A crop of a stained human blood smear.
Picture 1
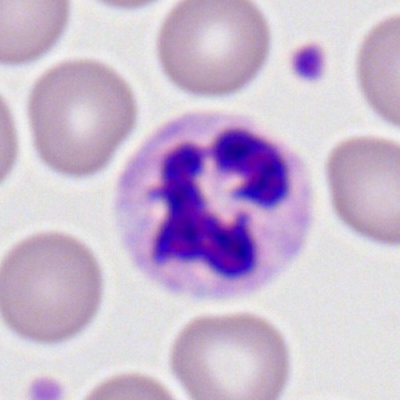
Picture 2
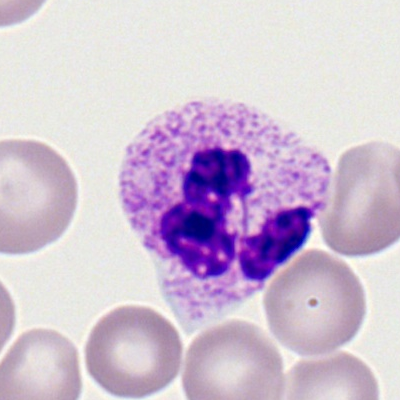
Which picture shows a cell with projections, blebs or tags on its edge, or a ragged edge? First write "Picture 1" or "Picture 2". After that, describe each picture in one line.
Picture 2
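In picture 1: The cell outline is round and smooth.
In picture 2: The cell outline is irregular, with a pale, granule-poor bulge at the lower left.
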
